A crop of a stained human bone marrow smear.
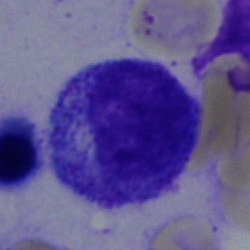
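Myelocyte in a stained bone marrow smear: its nucleus sits off-centre toward the right side of the cell. Coarse purple granules are scattered through the cytoplasm, and some lie over the nucleus as well. You'll also notice a pale clear zone in the cytoplasm just left of the nucleus.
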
